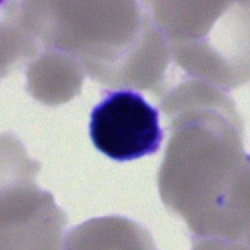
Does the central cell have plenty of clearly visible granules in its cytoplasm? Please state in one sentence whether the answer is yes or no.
No, in the cell's cytoplasm no granules are visible.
